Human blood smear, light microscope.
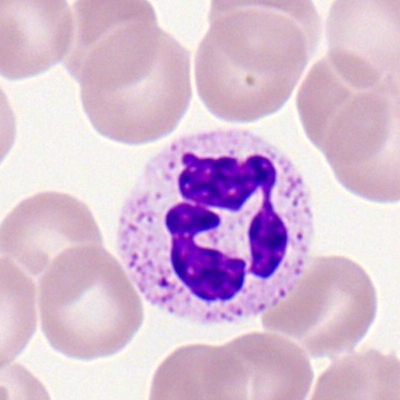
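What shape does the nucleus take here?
It is split into several separate lobes, and at the upper right one lobe holds on to the rest by only a thin strand.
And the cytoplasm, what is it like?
Plentiful and pale pink, with fine pinkish-purple granules scattered all through it.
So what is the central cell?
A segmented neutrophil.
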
